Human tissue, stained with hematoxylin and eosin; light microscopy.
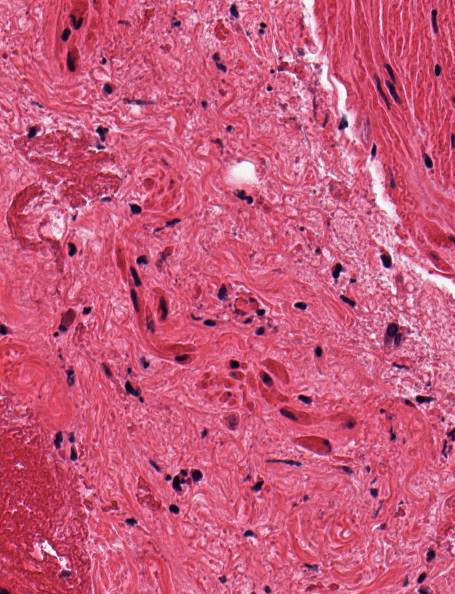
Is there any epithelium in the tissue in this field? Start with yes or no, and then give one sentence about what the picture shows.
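No. No epithelium is present anywhere in the field.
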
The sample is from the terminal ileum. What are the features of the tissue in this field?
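Loose, wavy, pale pink fibrous connective tissue with scattered nuclei occupies most of the field. These stromal nuclei are small and dark, mostly spindle-shaped or oval. In the upper right corner lies a separate band of more compact, deeper pink fibres containing elongated nuclei. A patch of packed red blood cells is present in the lower left corner.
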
